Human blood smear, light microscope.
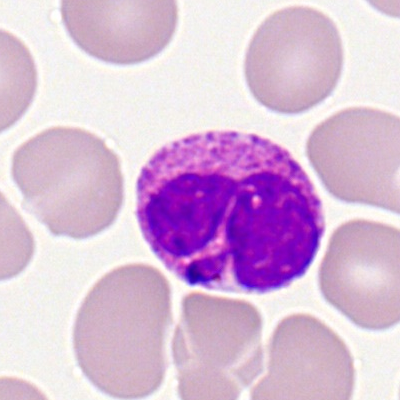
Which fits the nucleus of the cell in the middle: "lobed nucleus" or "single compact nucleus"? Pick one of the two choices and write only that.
Lobed nucleus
